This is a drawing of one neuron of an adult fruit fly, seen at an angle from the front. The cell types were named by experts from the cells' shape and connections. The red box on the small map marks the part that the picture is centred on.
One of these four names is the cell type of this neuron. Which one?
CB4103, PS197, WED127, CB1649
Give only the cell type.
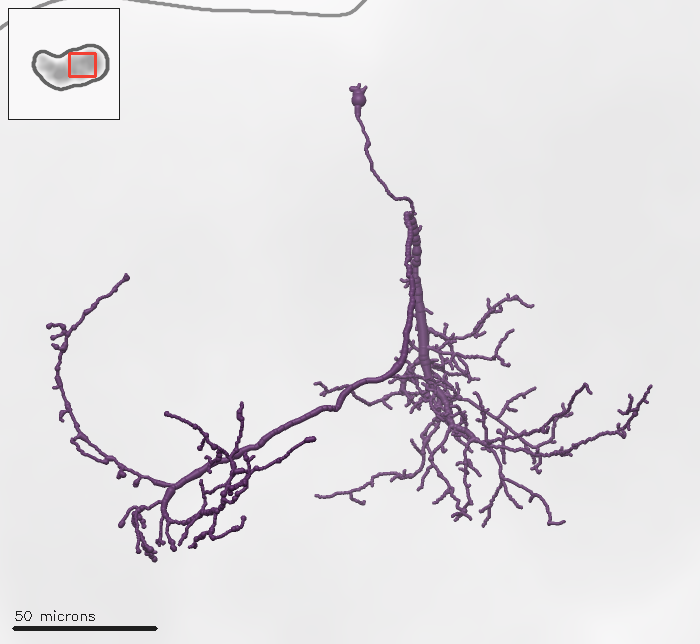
PS197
